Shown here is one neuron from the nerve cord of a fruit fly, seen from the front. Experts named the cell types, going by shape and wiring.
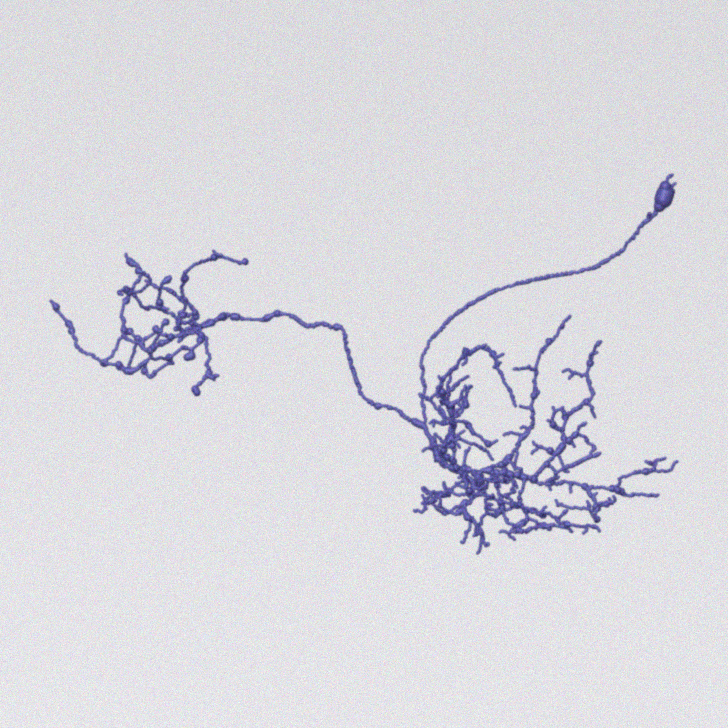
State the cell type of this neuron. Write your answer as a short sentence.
The cell type is IN23B021.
